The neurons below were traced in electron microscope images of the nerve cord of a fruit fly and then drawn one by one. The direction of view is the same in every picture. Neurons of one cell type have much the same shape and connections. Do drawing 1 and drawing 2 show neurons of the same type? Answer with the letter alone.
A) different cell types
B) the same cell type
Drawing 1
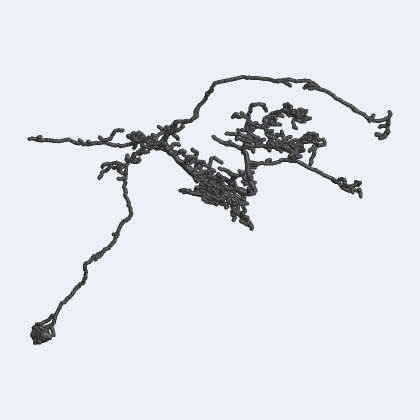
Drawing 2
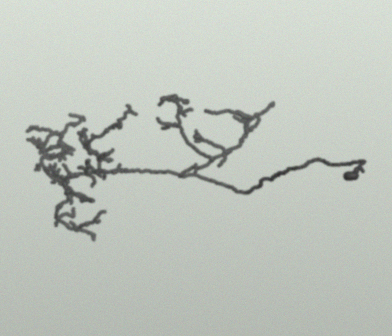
A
